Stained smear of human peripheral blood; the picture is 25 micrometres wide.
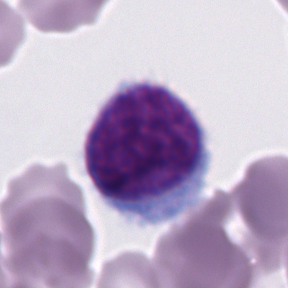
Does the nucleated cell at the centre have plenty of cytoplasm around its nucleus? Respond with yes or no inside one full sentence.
No, its cytoplasm is scant rather than broad.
